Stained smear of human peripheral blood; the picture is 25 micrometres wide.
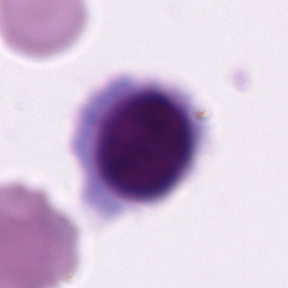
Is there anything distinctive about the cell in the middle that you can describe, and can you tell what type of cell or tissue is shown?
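Most of the cell is filled by the nucleus, whose chromatin is dark purple and dense. Small bulges on the left make the outline irregular. No granules appear in the cytoplasm. The name of this cell is hairy cell.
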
